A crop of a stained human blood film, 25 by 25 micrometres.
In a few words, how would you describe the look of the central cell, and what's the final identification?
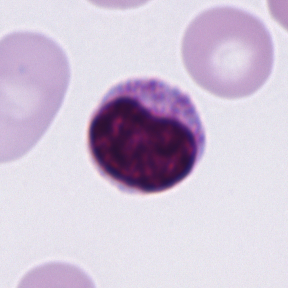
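The outline of this cell is round and smooth. A shallow notch runs along the upper edge of the nucleus, lending it a slightly kidney-like shape, and no nucleoli can be seen within it. Fine violet granules are held in the cytoplasm. The cell is a large granular lymphocyte.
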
